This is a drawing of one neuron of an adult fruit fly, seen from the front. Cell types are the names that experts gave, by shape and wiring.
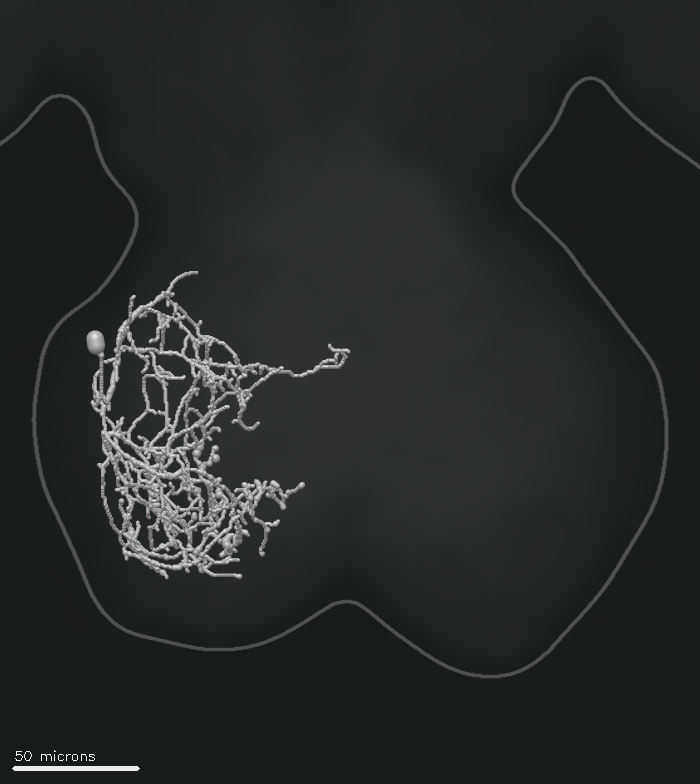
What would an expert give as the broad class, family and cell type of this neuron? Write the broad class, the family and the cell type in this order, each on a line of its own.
nerve-cord intrinsic neuron
hemilineage 09A
IN09A012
